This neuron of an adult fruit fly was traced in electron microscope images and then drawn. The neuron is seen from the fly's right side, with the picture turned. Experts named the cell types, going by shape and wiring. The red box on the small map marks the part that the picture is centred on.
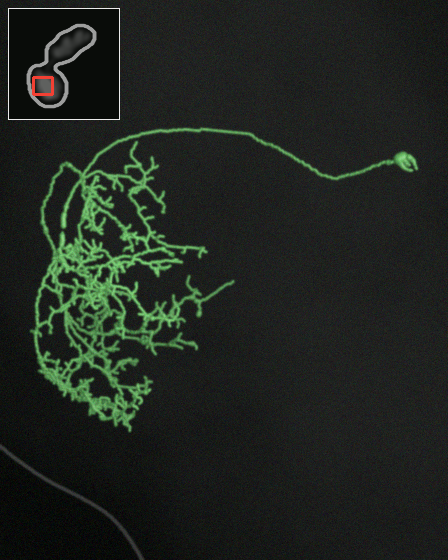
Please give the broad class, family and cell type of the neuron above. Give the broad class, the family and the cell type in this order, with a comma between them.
central-brain intrinsic neuron, hemilineage VLPp1, AVLP557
